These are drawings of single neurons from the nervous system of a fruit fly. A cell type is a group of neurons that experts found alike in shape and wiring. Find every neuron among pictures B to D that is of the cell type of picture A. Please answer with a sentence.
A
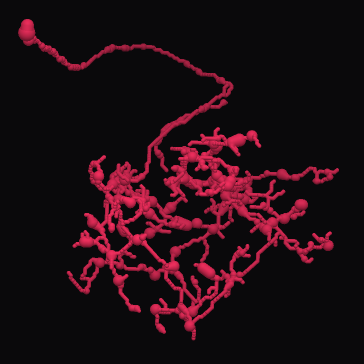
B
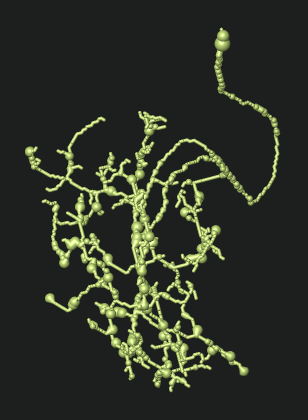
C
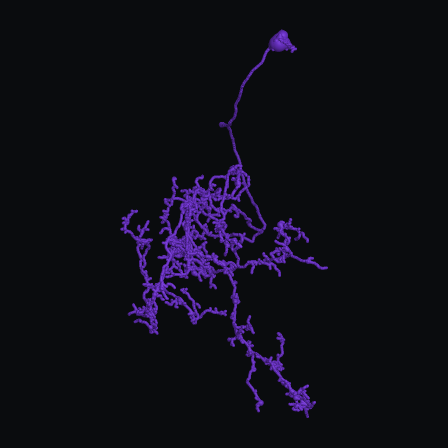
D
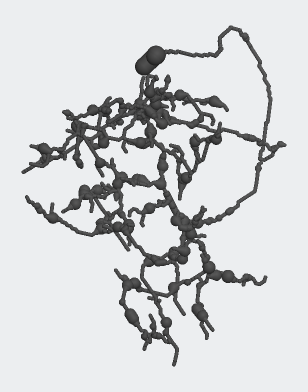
Picture C and picture D are of the same cell type.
